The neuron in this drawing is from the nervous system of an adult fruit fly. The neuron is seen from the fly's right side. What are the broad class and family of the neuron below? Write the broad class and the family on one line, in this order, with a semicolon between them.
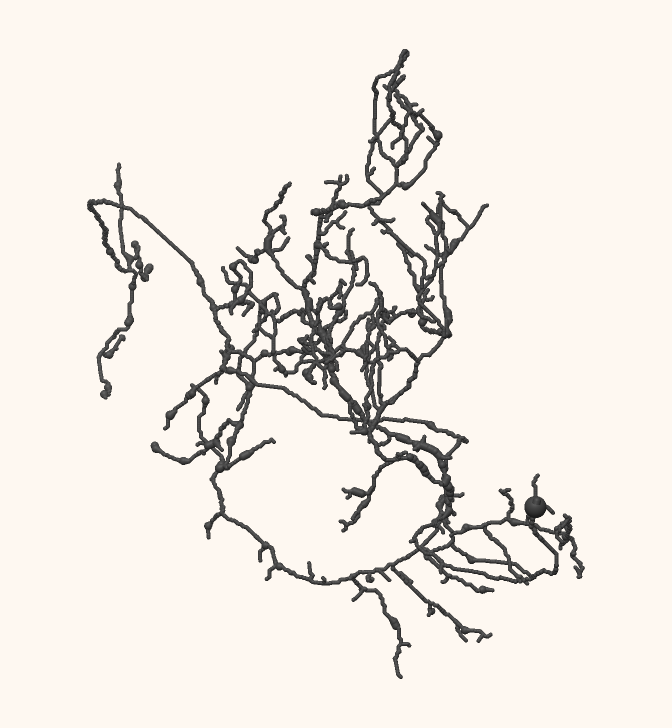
central-brain intrinsic neuron; hemilineage VLPl2_medial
